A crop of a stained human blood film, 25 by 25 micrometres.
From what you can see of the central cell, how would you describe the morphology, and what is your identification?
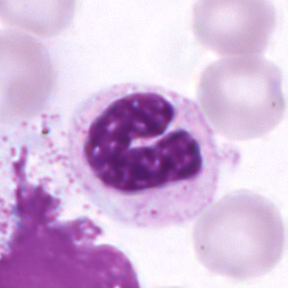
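A round cell with a smooth outline holds a single curved nucleus, kidney- to horseshoe-shaped and not split into separate lobes. The notch of the nucleus opens toward the right side of the cell, and no nucleoli are visible. This is a band neutrophil.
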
